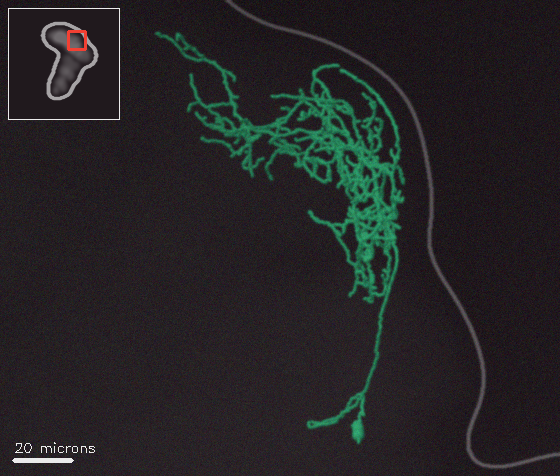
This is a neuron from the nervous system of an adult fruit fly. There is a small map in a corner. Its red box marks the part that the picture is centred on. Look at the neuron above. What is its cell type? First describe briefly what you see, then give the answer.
By the scale bar it is about 140 microns tall in this view. Dozens of branch ends can be seen. It is a central-brain intrinsic neuron. Its cell type is GNG259.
